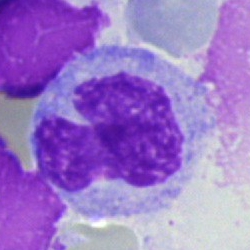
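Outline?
Round and smooth; no projections on the surface.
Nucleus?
Deeply indented by a cleft entering from the upper left.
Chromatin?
Dark purple and clumped, with small pale spots scattered through it.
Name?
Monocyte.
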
